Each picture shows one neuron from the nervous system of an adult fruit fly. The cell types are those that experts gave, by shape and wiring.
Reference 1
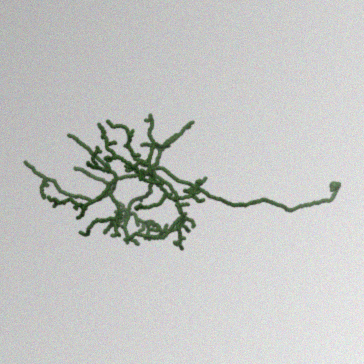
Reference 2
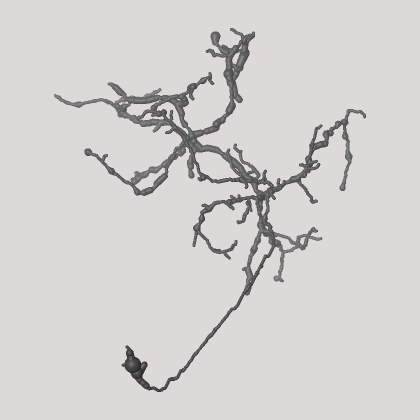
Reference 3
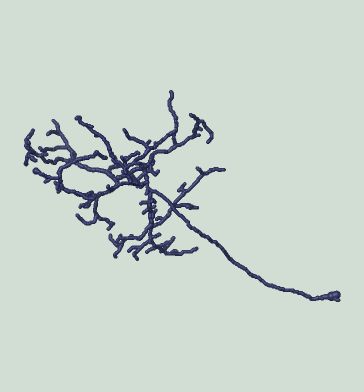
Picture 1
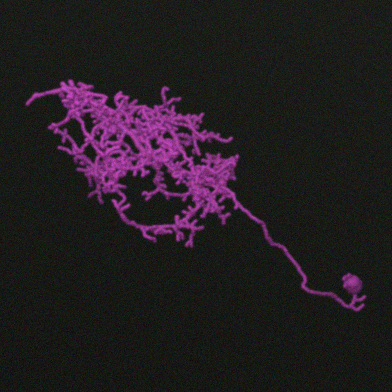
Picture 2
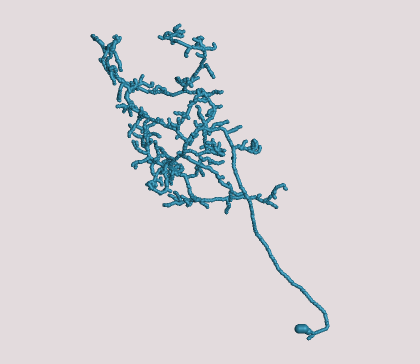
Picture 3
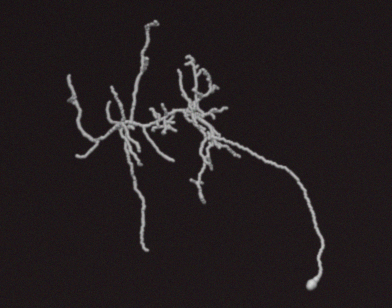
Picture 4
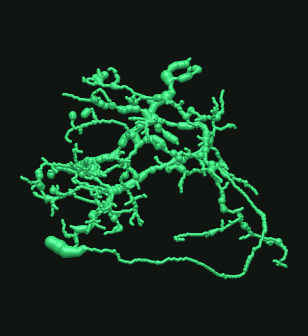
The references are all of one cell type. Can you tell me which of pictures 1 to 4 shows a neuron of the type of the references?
3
